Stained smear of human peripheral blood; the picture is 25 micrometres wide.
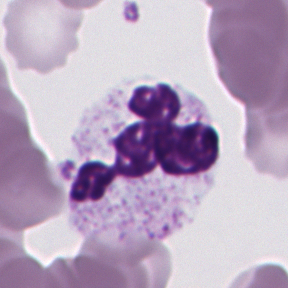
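Segmented neutrophil in a stained smear of human peripheral blood: see how its nucleus splits into four lobes, with no nucleoli showing. Many fine, scattered violet granules fill the cytoplasm, and you won't find any vacuoles there.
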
